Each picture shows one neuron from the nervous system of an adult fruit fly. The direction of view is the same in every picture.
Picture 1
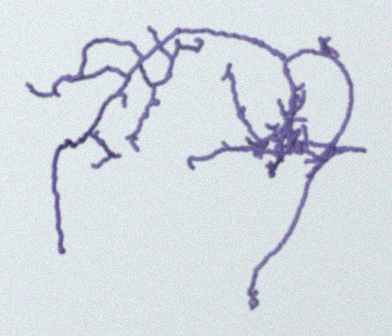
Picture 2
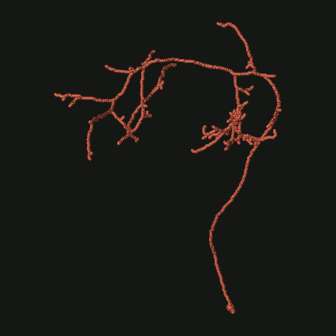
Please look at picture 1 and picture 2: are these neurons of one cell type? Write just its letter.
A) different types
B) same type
B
